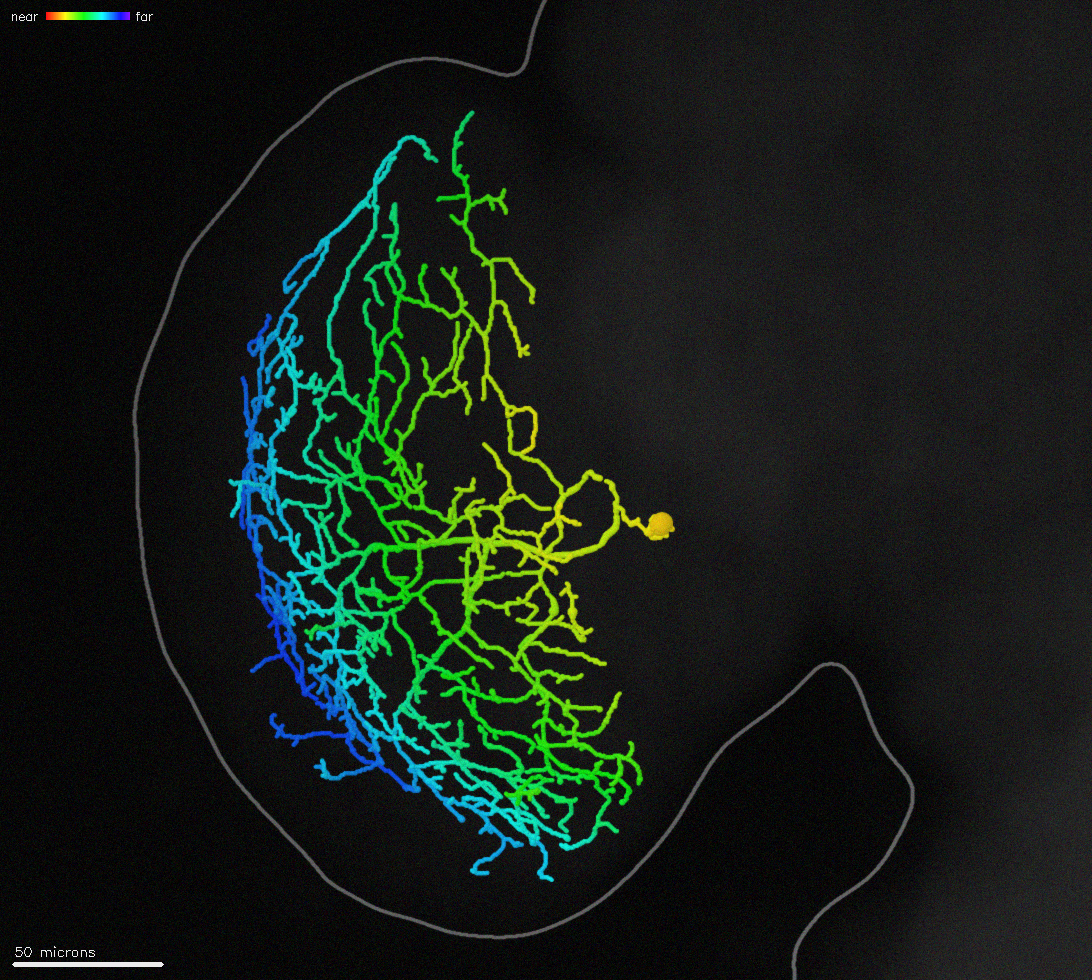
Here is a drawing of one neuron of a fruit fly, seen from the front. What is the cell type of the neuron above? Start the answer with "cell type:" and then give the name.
cell type: Cm32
